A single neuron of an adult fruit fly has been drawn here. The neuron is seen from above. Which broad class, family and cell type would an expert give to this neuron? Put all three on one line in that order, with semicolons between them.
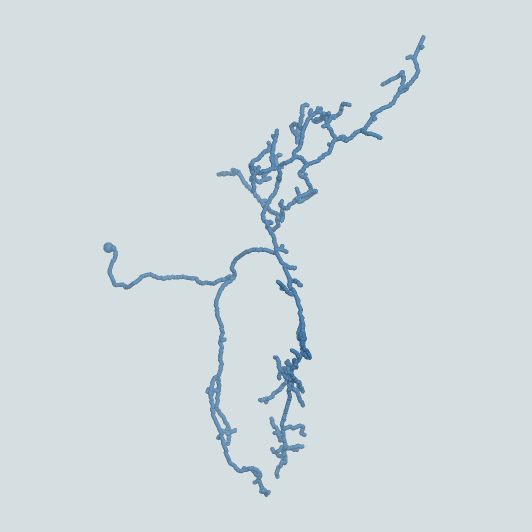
central-brain intrinsic neuron; hemilineage DM4_dorsal; CB3358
